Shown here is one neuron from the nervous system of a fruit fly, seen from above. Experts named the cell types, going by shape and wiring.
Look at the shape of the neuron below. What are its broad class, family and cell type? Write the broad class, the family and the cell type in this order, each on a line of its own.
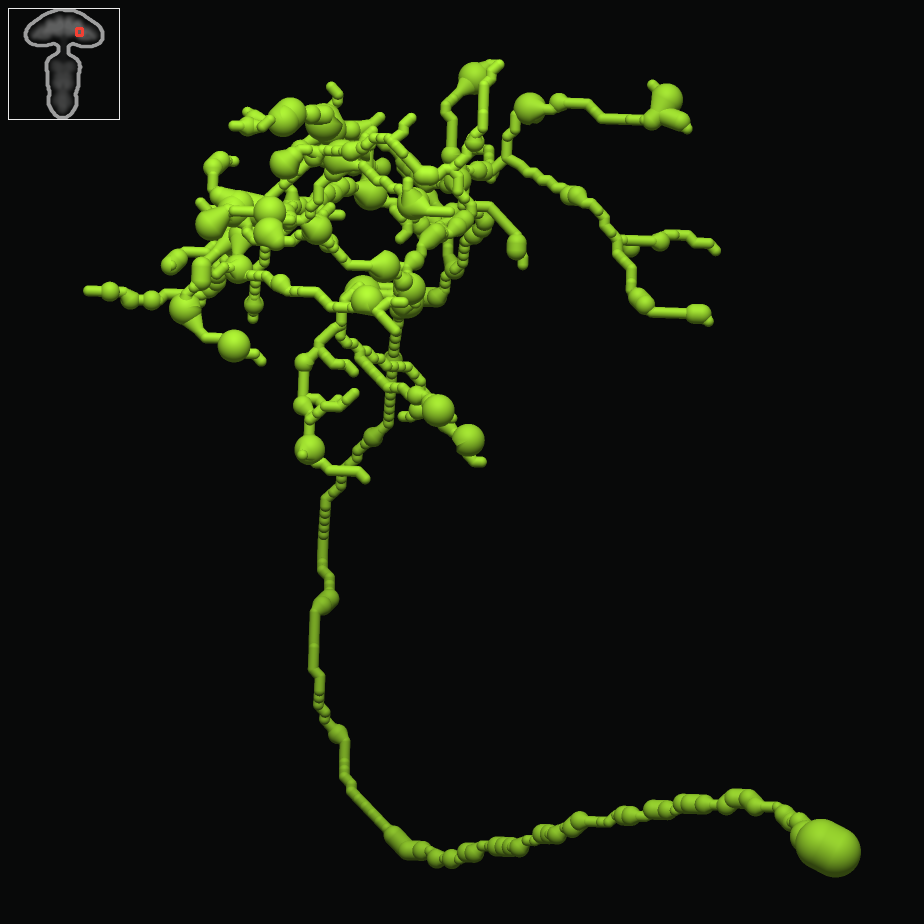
central-brain intrinsic neuron
hemilineage VPNp&v1_posterior
LHPV2a5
